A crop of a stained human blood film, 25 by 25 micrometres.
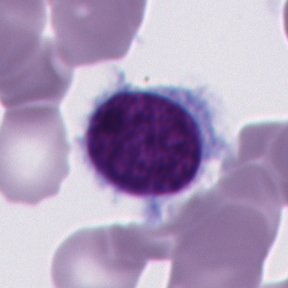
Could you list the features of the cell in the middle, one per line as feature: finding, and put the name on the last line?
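Margin: many fine hair-like projections all around the cell
Chromatin: dense, staining dark purple
Cytoplasm extent: only a narrow rim around the nucleus
Cytoplasm colour: pale blue
Name: hairy cell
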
